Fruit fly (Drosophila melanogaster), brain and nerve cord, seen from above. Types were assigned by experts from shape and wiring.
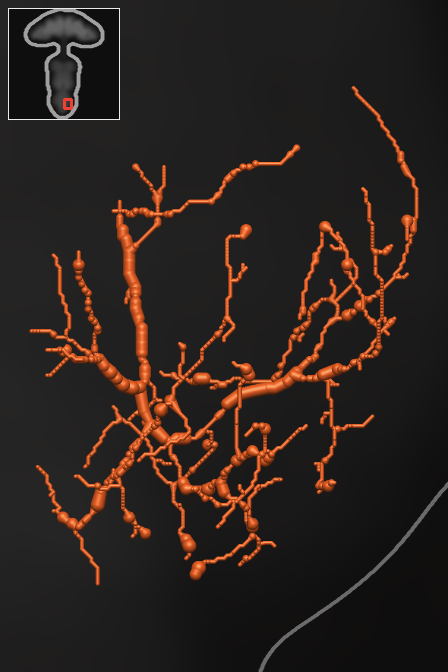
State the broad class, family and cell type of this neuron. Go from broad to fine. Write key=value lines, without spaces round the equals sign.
broad_class=nerve-cord intrinsic neuron
family=hemilineage 04B
cell_type=IN04B043_b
